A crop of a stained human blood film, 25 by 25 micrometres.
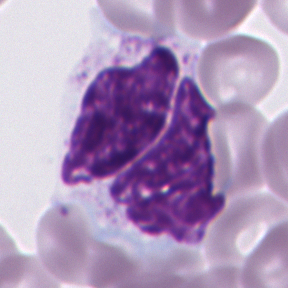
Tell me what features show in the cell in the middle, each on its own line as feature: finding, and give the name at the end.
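Cleft: narrow, pale, diagonal, splitting the nucleus into two large lobes
Lobe edges: irregular and folded
Cytoplasm: pale grey-blue
Cell border: faint and irregular, not a sharp circle
Answer: segmented neutrophil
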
